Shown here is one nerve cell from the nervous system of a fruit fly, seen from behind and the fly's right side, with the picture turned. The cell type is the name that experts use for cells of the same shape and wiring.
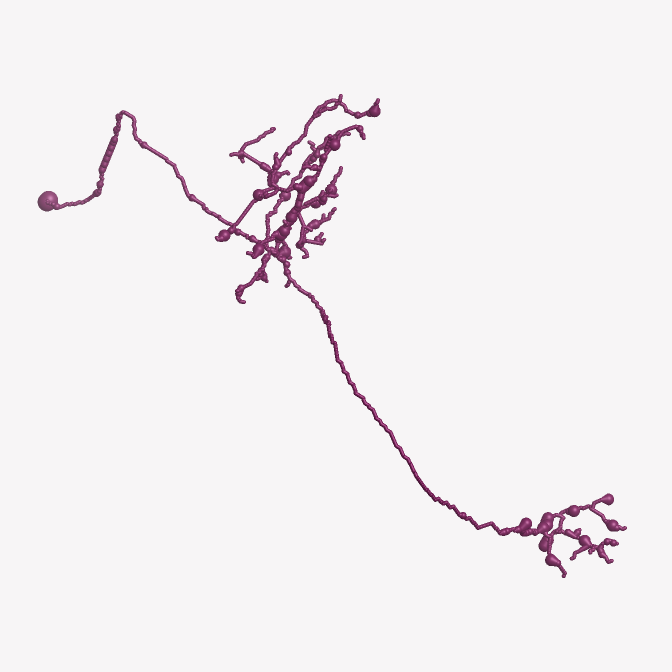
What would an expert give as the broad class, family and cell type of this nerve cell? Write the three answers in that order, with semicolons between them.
optic-lobe intrinsic neuron; Tm; Tm38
